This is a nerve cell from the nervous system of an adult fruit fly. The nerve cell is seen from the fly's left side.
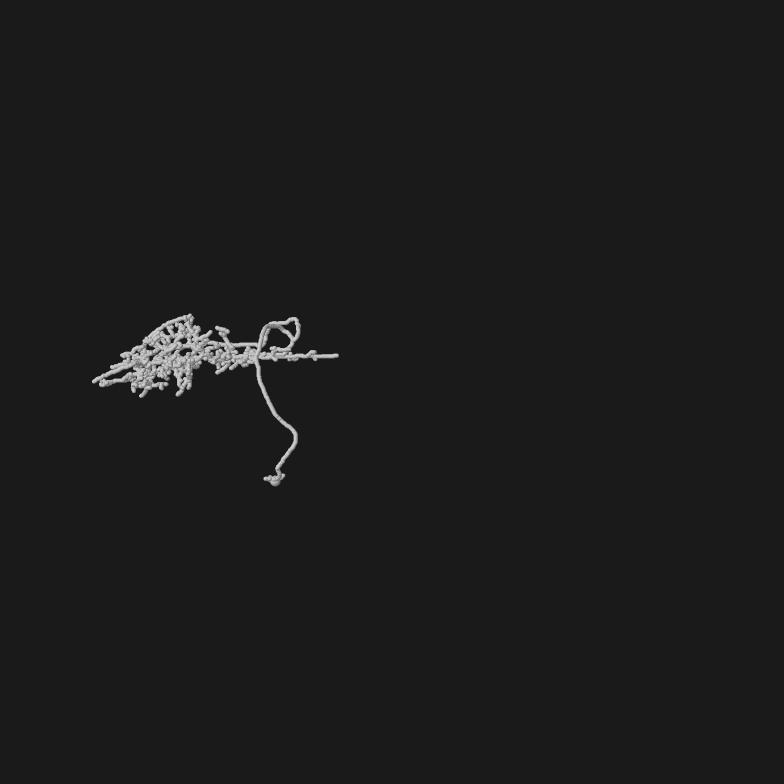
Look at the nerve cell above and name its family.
hemilineage 02A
